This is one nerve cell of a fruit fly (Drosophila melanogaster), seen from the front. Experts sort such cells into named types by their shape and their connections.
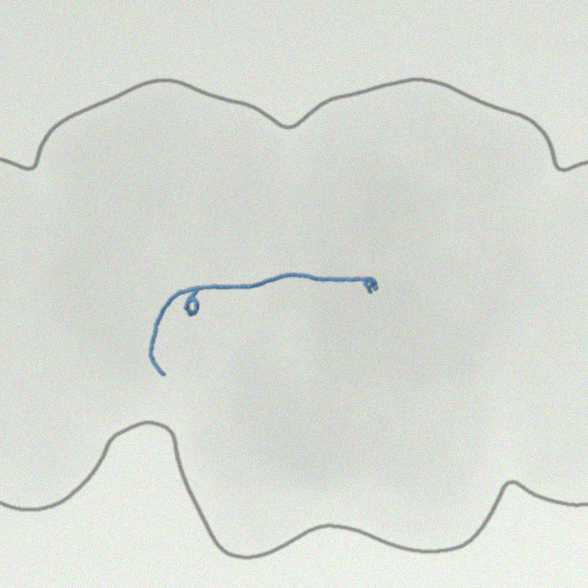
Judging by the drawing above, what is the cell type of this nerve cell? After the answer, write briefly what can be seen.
The cell type is ORN_DL4. Its broad class is sensory neuron entering the brain. The drawing shows no cell body. As drawn here it is wider than it is tall.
